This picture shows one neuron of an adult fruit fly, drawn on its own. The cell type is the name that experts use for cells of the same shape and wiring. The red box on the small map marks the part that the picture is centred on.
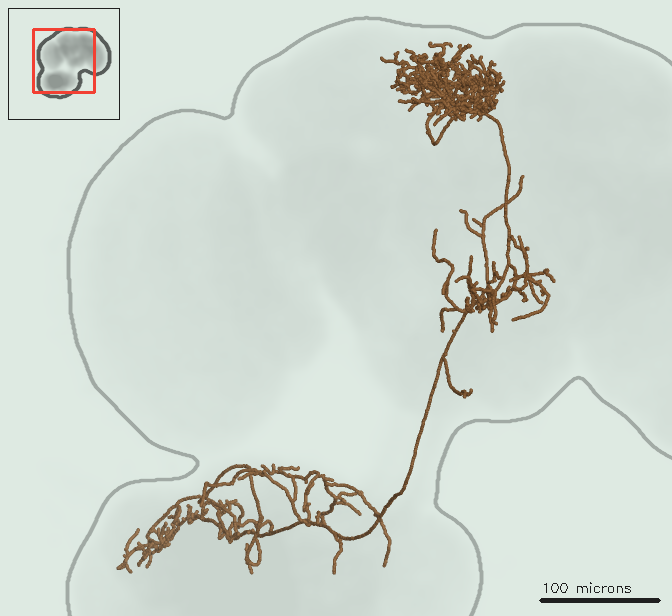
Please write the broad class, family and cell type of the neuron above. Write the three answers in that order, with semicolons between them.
descending neuron; hemilineage SMPpm1; DNp48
